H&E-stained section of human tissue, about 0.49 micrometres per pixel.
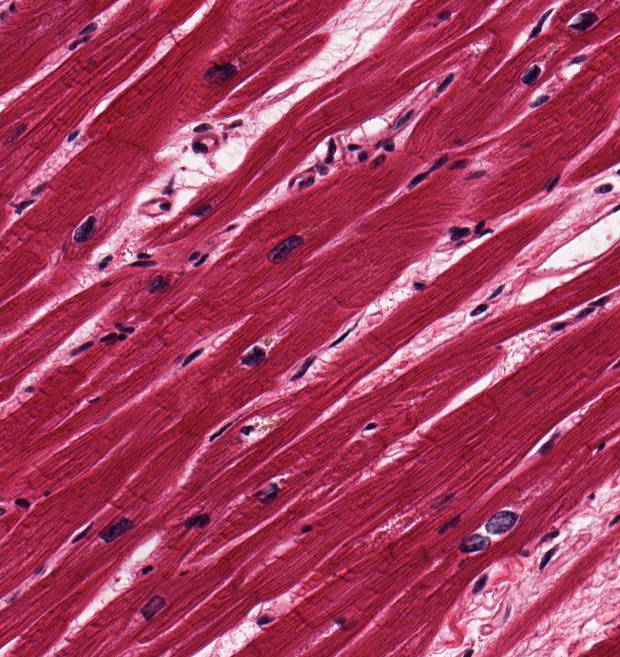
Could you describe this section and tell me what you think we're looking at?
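Long muscle fibres run parallel, diagonally from lower left to upper right across the field. Several branch to join neighbours. Nuclei are central, with golden-brown granular pigment beside a few, as near the centre. This is left ventricle of the heart.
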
